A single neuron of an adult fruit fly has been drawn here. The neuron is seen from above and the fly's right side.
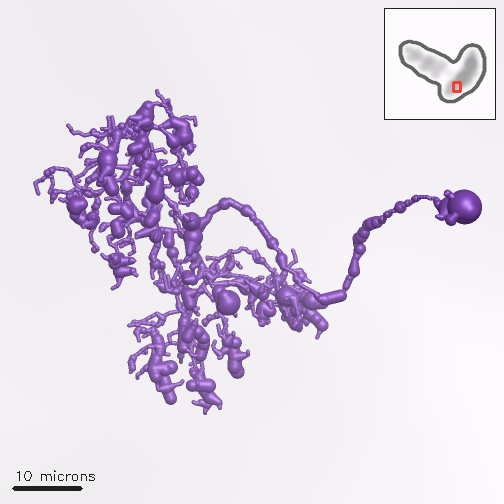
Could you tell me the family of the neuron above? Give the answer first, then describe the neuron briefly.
Its family is Dm. Its broad class is optic-lobe intrinsic neuron. Its cell body lies on the right of the picture. By the scale bar it is about 65 microns wide in this view. The picture shows dozens of branch ends.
